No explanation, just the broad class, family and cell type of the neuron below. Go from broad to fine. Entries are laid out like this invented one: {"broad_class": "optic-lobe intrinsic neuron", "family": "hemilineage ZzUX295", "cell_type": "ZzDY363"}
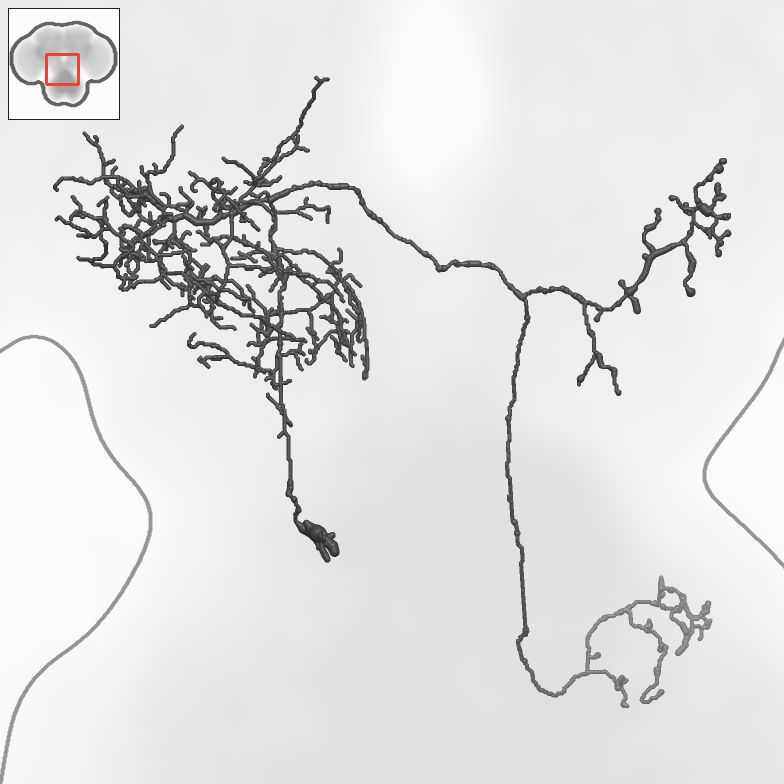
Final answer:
{"broad_class": "descending neuron", "family": "hemilineage LB6", "cell_type": "DNge072"}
